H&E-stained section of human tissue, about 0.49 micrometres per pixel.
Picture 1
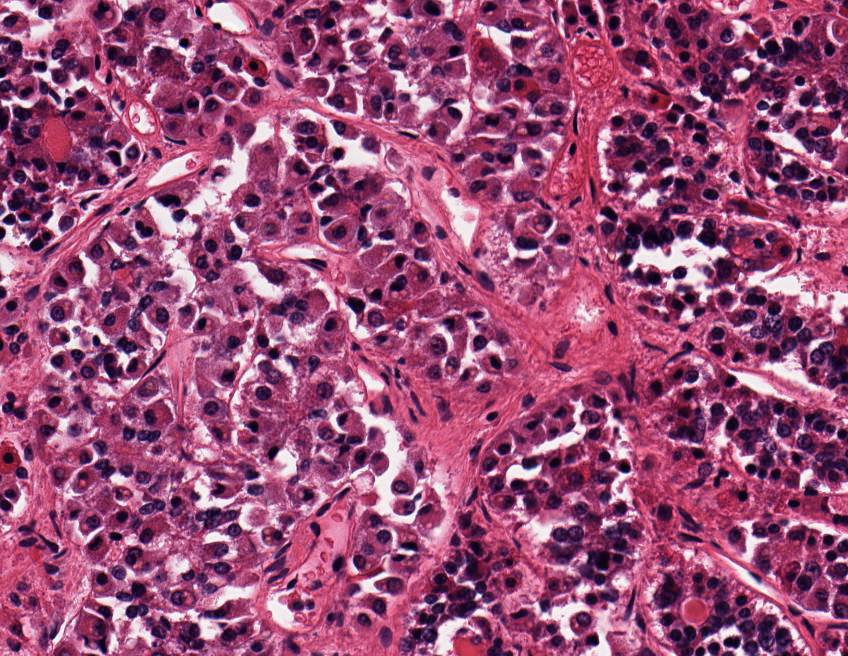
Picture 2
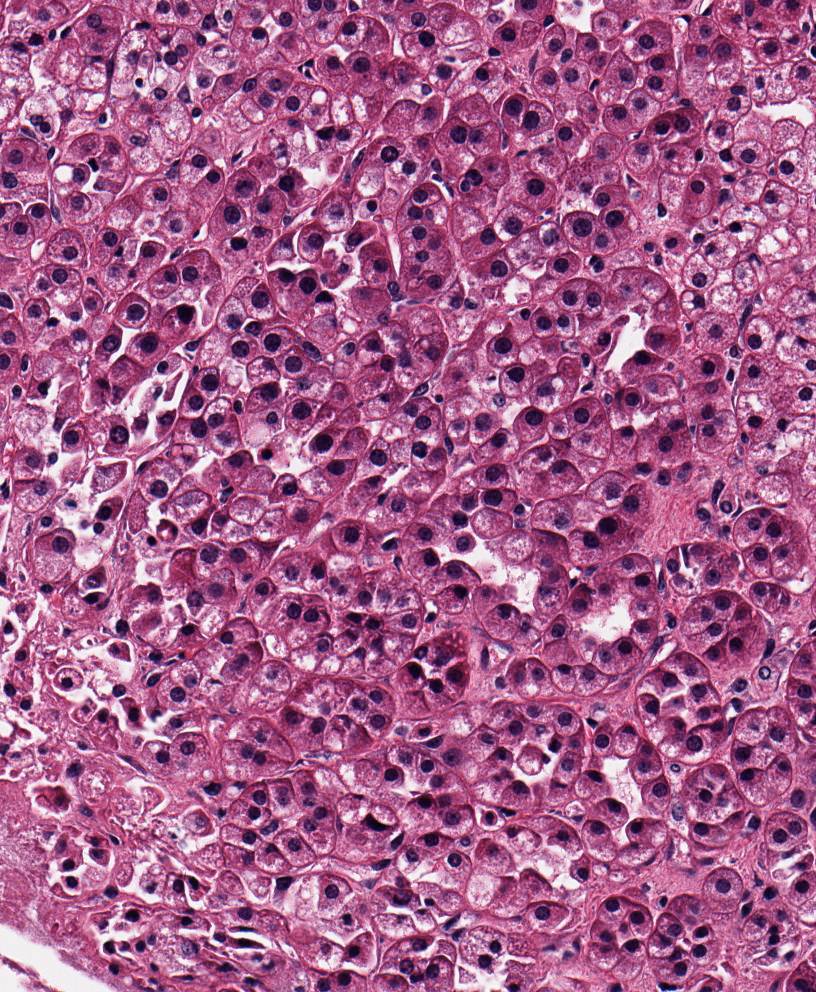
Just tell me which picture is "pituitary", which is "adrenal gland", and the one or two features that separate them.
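Identification: picture 1, pituitary; picture 2, adrenal gland. Pituitary: nests and cords divided by thin strands of pink fibrous tissue; a broader band of fibrous stroma with spindle-shaped nuclei crosses the centre obliquely. Cells mixed, some with bright pink cytoplasm, others pale or purplish-grey. No fat cells. Adrenal gland: closely packed cells fill nearly the whole field in rounded nests and short cords, partitions very thin. Cells large, polygonal, abundant cytoplasm around a single nucleus; many pale and finely vacuolated, others denser pink and granular. Cells with two nuclei scattered across the field.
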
